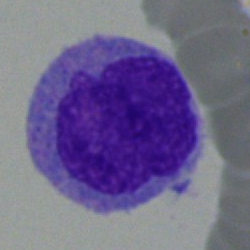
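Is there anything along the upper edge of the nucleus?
Yes, I see a shallow notch there.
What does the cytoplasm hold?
Fine purplish granules, scattered about.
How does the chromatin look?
Dark purple, mottled with small lighter patches.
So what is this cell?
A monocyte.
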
